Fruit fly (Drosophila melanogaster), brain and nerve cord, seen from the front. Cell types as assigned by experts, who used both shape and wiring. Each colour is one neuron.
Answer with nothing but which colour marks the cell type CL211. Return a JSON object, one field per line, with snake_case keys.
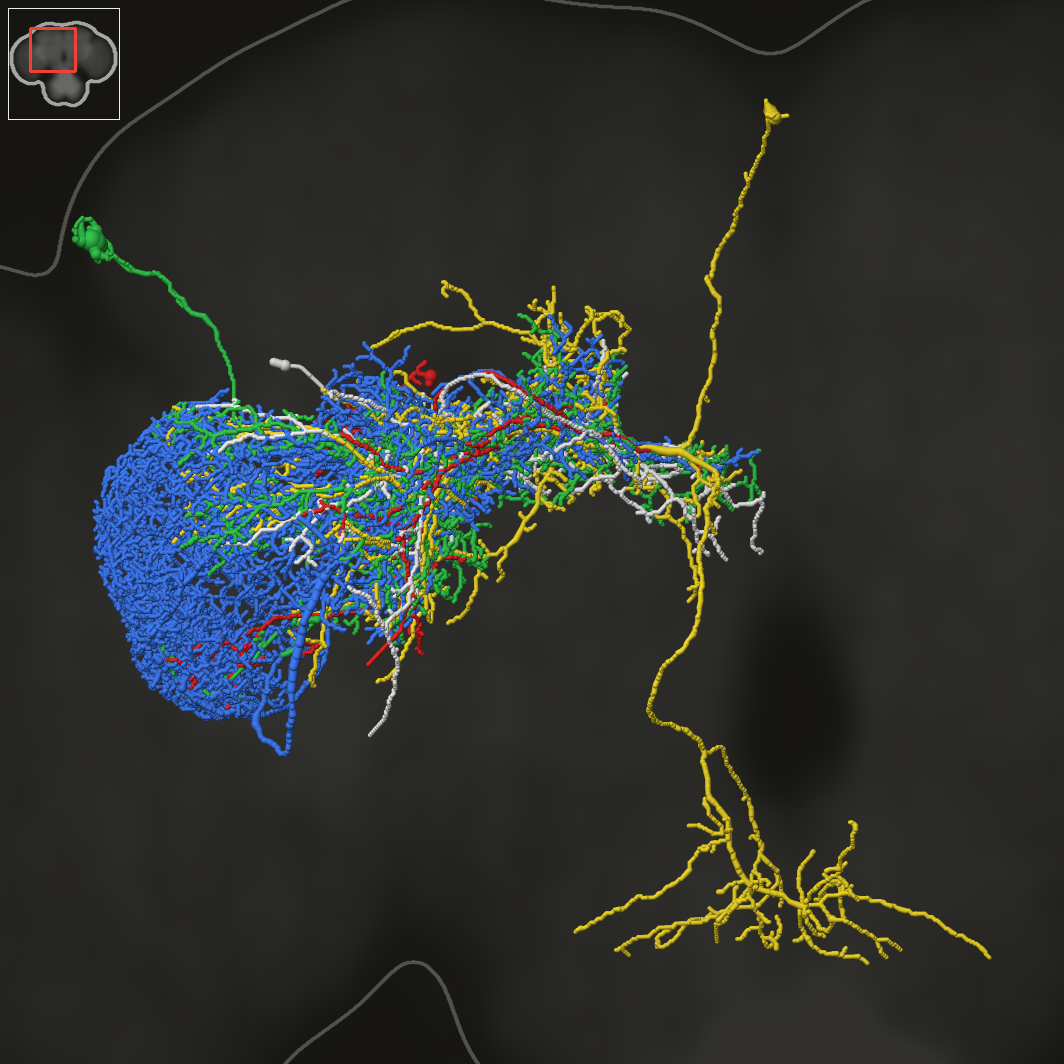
{
 "colour": "yellow"
}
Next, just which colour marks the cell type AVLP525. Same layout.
{
 "colour": "white"
}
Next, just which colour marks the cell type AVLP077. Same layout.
{
 "colour": "green"
}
